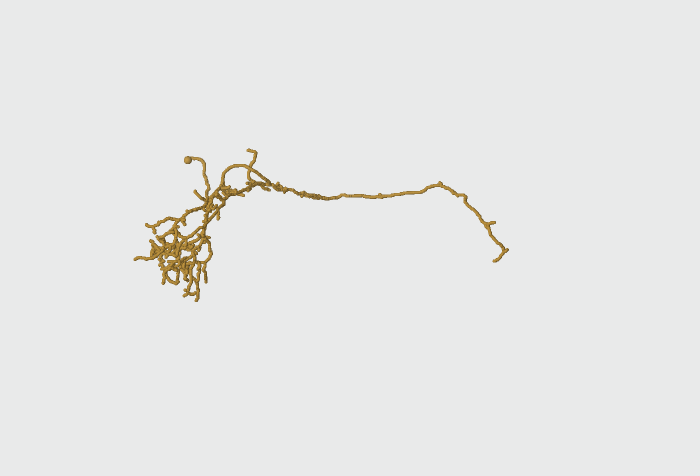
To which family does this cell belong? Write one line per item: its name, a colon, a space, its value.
family: hemilineage DL1_ventral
